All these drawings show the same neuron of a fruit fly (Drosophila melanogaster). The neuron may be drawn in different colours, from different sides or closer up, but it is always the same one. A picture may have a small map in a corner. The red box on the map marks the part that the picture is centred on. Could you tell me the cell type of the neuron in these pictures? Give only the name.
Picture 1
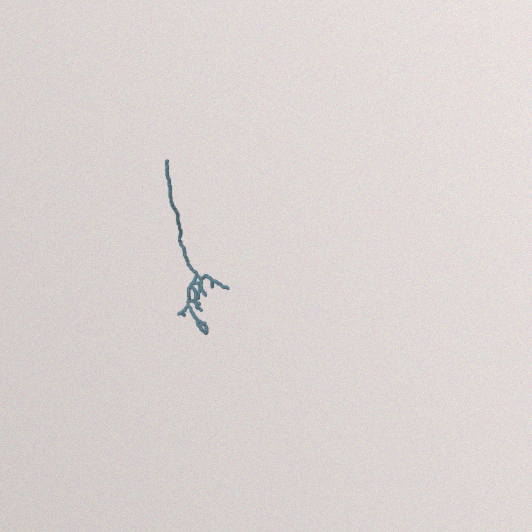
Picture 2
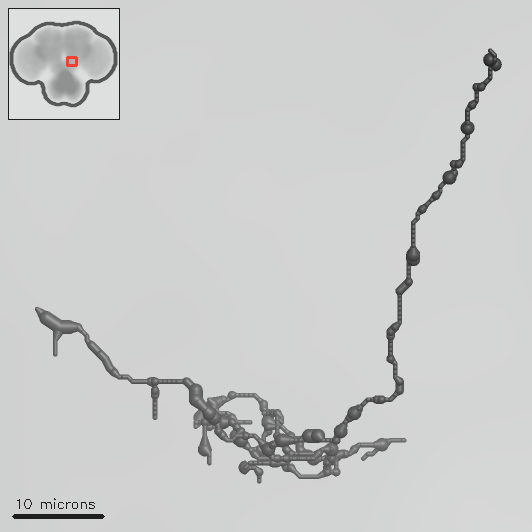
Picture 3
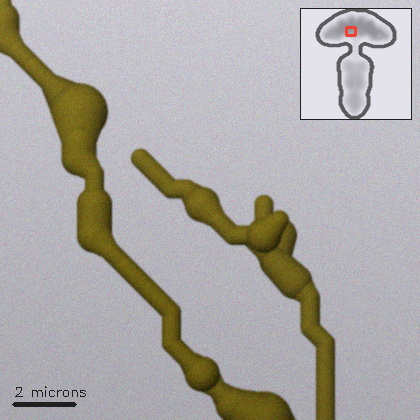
JO-EV3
